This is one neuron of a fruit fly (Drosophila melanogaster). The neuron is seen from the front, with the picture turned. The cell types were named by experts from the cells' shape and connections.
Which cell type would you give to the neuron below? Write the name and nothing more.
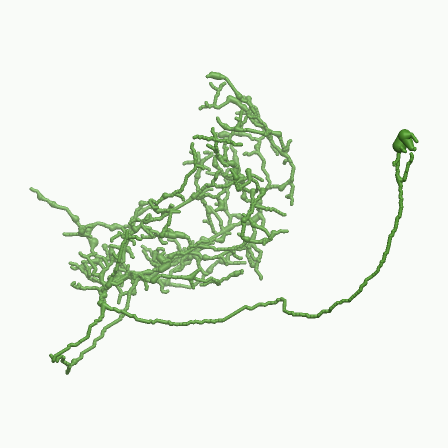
LHAV2m1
